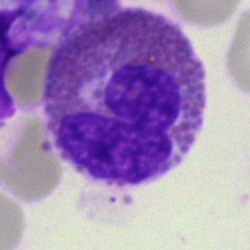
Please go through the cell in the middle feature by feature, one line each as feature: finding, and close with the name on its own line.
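Nucleus: deeply indented, a kidney or horseshoe shape, I'd say
Chromatin: dark purple, coarsely clumped
Granules: many, reddish-purple, filling the cytoplasm, clearest toward the cell edge
Indentation: a pale area of cytoplasm there, nearly free of granules
Name: eosinophil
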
